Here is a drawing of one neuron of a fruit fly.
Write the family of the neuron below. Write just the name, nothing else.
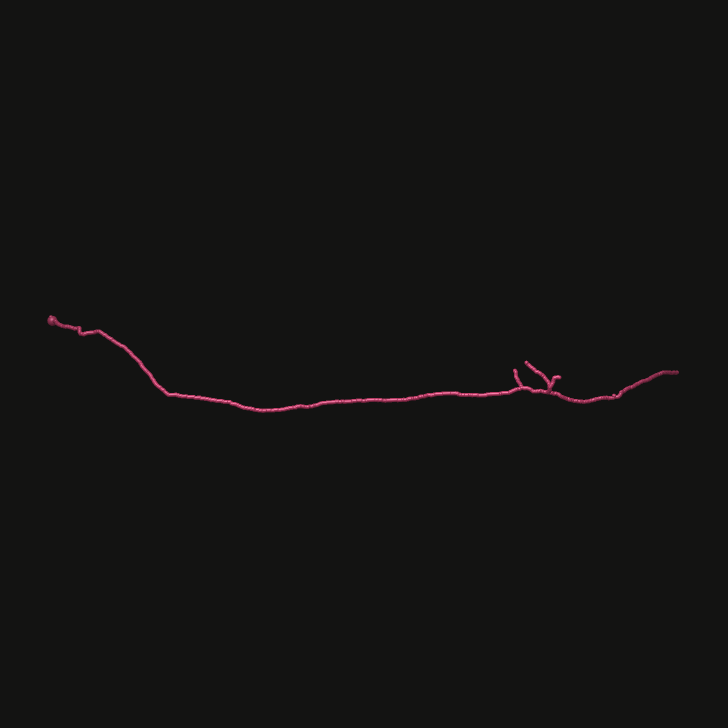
class mechanosensory proprioceptive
